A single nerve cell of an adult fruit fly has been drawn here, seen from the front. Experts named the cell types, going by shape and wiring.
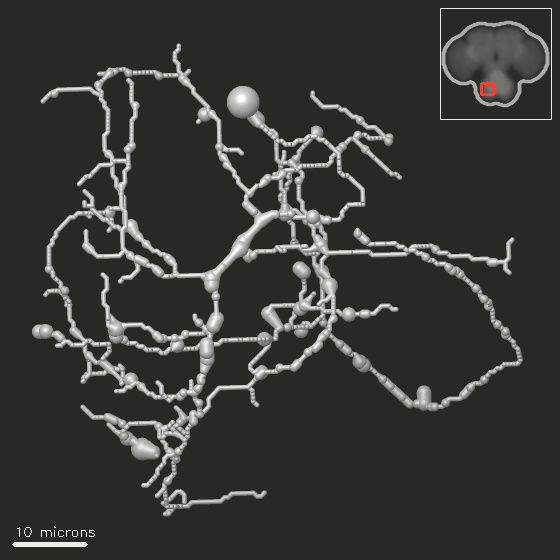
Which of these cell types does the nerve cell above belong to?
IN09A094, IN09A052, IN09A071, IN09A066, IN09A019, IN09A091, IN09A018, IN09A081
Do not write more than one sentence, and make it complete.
A cell of type IN09A071 is what this nerve cell is.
